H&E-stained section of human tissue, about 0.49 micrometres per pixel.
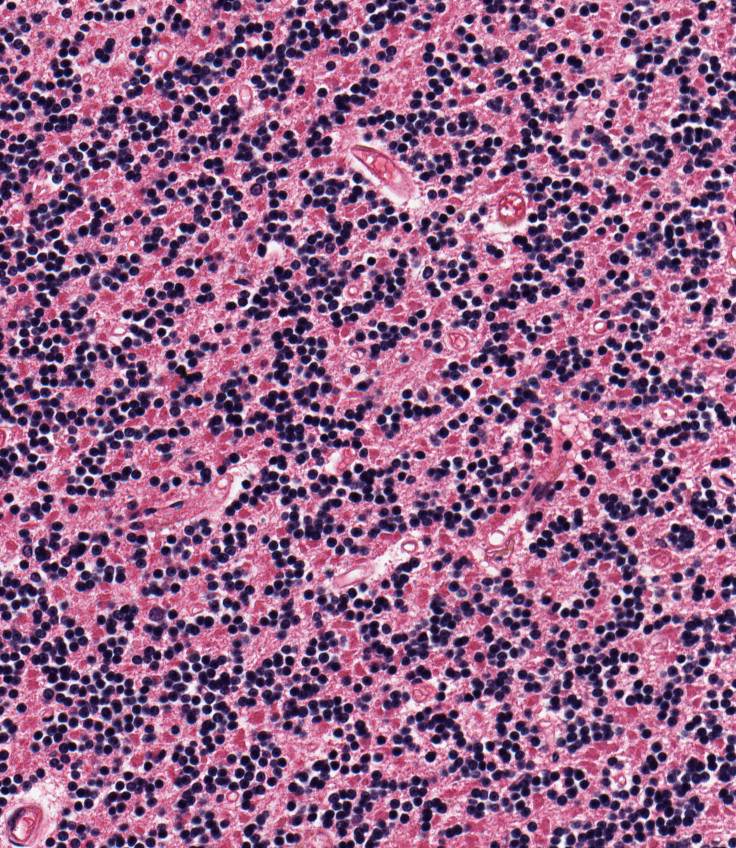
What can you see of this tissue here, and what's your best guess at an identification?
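Small round nuclei, densely packed, fill the field evenly; no layering, no boundary between zones. Nuclei dark, uniform in size, barely any visible cytoplasm. Small irregular pink patches of finely granular, nucleus-free material lie between them. No epithelium, no glands. Tissue: cerebellum.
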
